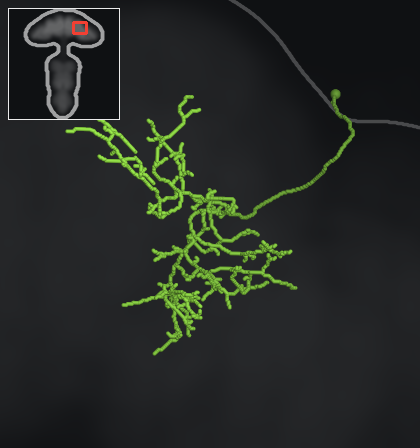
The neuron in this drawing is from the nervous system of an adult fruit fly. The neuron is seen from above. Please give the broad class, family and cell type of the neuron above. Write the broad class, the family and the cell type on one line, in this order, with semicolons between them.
central-brain intrinsic neuron; hemilineage SLPav3; CB1626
